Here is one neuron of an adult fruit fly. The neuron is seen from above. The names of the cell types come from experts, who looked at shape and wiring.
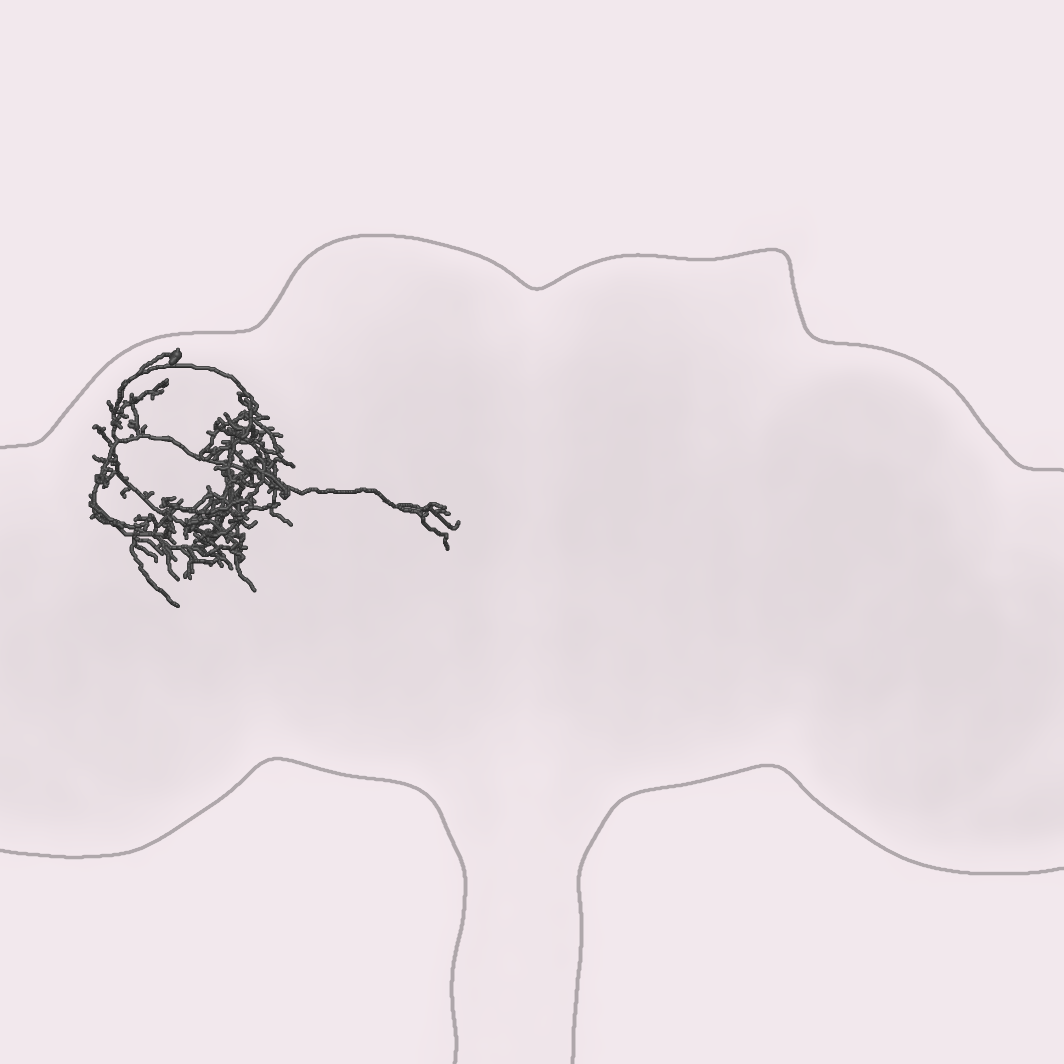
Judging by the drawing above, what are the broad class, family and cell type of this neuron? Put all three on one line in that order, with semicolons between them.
central-brain intrinsic neuron; hemilineage VLPa1_lateral; AVLP299_b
